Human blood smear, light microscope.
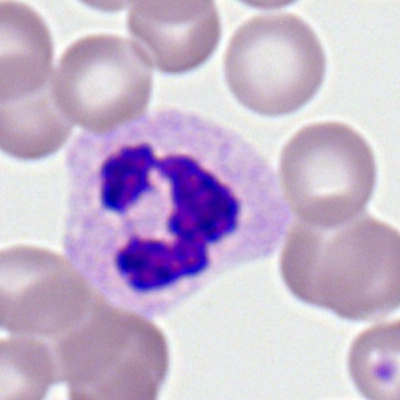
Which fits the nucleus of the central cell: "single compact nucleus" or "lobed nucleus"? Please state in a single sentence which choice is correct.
Within the cell, the nucleus is split into distinct lobes.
